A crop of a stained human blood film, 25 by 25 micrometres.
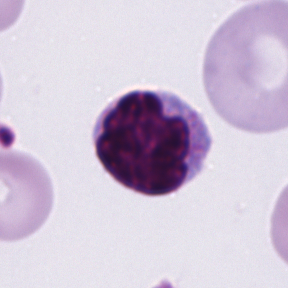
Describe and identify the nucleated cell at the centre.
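Size first: the cell is about 10 micrometres across, and its nucleus about 9 micrometres. The nucleus fills about 70% of the cell's area, sits off-centre toward the left, and has a small notch in its upper right edge. Next, the cytoplasm: pale lilac, forming a crescent mainly on the right side of the nucleus. Last, the name: this is a large granular lymphocyte.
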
